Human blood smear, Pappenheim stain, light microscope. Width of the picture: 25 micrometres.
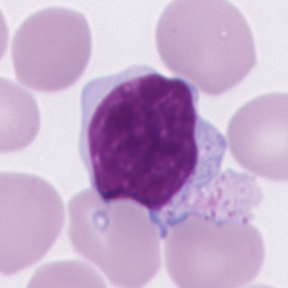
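Large granular lymphocyte in a stained peripheral blood smear. Its outline is irregular, the cytoplasm spreading unevenly toward the lower right, where fine pinkish-purple granules cluster. The nucleus is a single rounded mass without lobes, with no distinct nucleoli.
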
